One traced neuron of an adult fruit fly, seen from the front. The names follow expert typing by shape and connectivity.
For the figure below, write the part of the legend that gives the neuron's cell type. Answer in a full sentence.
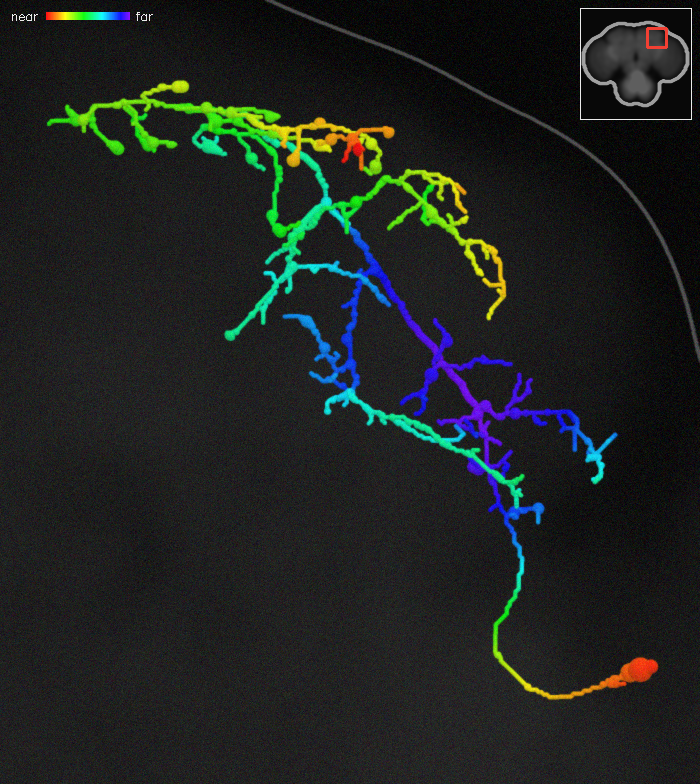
The cell type is CB1735.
